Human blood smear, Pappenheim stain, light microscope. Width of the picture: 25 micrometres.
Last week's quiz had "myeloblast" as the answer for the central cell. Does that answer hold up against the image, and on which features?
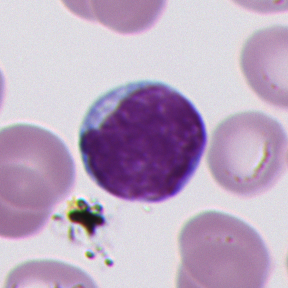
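Round and smooth in outline, the central cell has dense chromatin that stains dark purple. Its cytoplasm is pale blue-grey, with neither granules nor vacuoles to be seen. A dark refractile speck of debris lies below and to the left of the cell.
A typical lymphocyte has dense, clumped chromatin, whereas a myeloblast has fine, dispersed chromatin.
The dense chromatin here therefore speaks for typical lymphocyte and against myeloblast.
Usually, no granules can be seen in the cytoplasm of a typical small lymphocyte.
The granule-free cytoplasm of this cell fits that picture. So myeloblast is not the right name: this is a typical lymphocyte.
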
